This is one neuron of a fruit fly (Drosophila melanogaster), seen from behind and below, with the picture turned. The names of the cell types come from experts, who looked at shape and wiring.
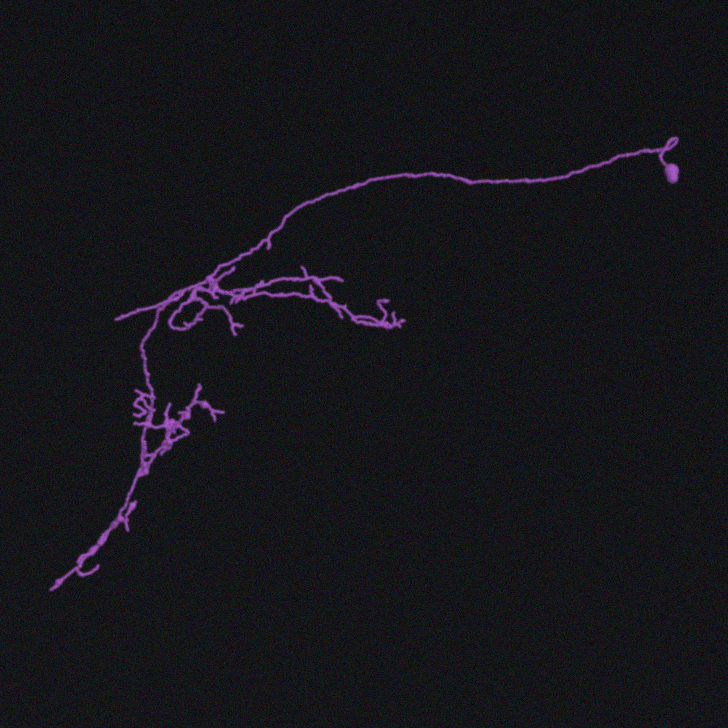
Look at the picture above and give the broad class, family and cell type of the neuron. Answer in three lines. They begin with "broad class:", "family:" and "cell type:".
broad class: central-brain intrinsic neuron
family: hemilineage DM6_posterior
cell type: CL348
